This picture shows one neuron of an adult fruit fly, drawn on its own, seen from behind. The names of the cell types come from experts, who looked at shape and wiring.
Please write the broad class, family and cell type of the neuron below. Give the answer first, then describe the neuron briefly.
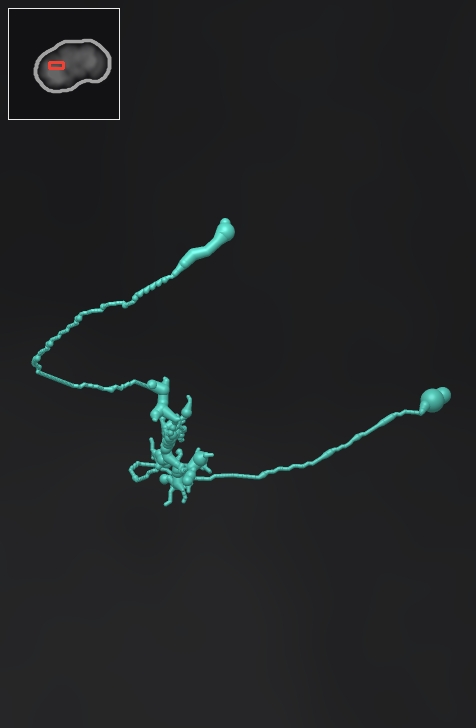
This is an optic-lobe intrinsic neuron. The family is Tm. It is of cell type Tm2. Its cell body lies on the right of the picture. In this view it is wider than it is tall.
